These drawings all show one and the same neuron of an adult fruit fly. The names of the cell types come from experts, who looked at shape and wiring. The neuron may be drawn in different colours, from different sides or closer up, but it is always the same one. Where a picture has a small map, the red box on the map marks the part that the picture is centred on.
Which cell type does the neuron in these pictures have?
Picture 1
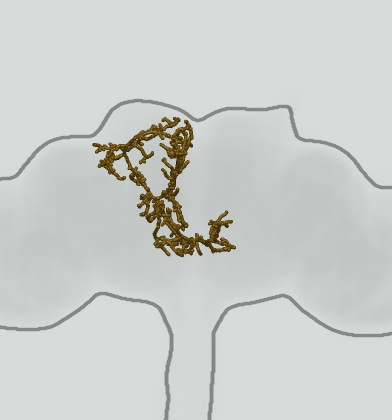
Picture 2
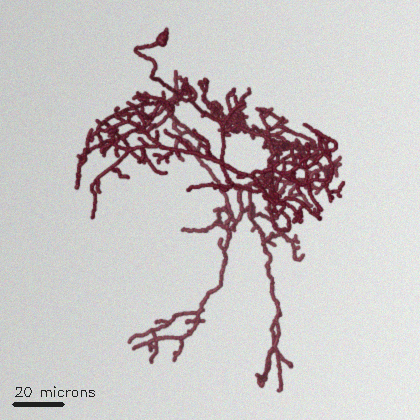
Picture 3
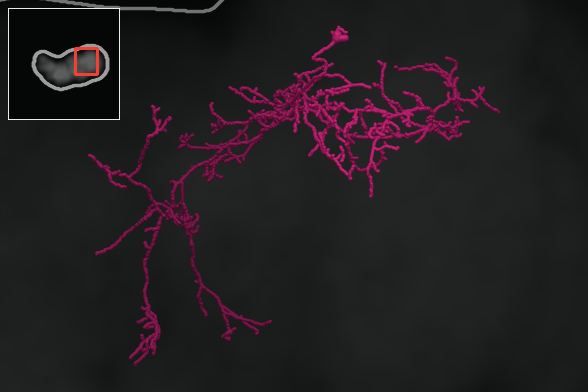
SMP055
